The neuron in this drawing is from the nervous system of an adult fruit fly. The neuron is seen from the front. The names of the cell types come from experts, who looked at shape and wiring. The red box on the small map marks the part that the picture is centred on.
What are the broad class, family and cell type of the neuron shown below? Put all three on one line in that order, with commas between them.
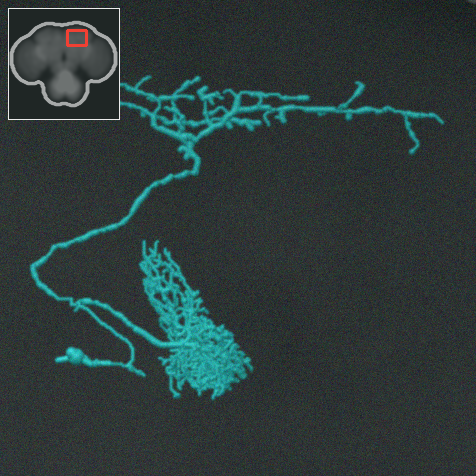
central-brain intrinsic neuron, MBON, MBON07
